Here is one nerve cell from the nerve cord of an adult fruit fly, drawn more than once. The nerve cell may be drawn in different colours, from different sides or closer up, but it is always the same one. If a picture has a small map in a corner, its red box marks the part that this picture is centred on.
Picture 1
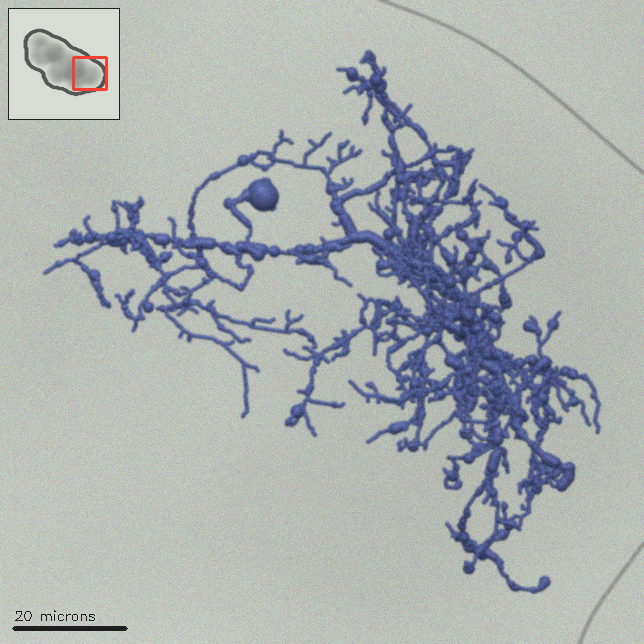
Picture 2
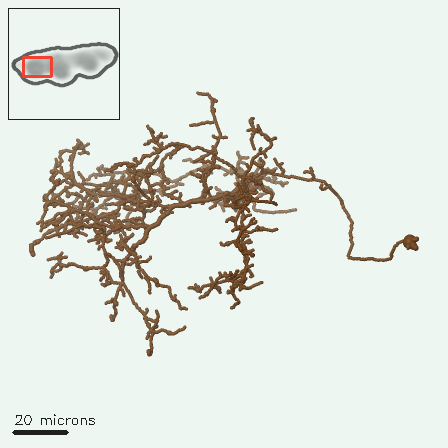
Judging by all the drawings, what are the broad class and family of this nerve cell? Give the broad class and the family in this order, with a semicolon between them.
nerve-cord intrinsic neuron; hemilineage 03A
